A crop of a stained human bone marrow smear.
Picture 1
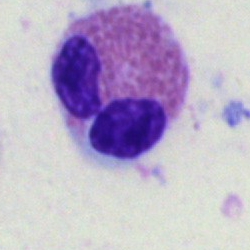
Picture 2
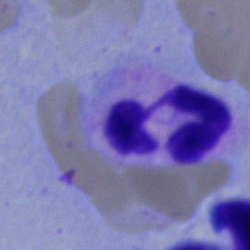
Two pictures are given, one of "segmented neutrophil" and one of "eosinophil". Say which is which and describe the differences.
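Picture 1 shows the eosinophil, and picture 2 the segmented neutrophil. Take the granules first: picture 1 is packed with coarse pink-orange ones across the upper and right part of the cell, while the pale pinkish-lilac cytoplasm in picture 2 holds fine, faint pinkish ones.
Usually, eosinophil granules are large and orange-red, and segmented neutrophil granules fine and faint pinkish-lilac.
The nuclei differ too: in picture 1 the lobes lie along the left and lower edges, whereas in picture 2 several connected lobes surround a pale central space.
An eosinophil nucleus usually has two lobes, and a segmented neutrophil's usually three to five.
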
